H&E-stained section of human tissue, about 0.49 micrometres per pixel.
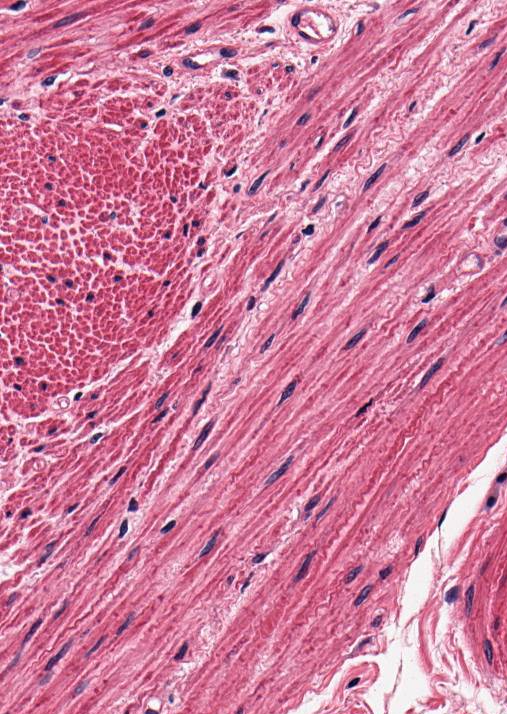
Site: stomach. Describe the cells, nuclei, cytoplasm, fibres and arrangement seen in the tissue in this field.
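Where the bundle is cut longitudinally, the smooth muscle cells run diagonally, from lower left to upper right. Their nuclei are elongated, cigar-shaped, and lie along the cells' long axis. Thin pale strands of loose connective tissue separate one muscle bundle from the next. At the top edge, just right of centre, there is a small blood vessel with an open lumen.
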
